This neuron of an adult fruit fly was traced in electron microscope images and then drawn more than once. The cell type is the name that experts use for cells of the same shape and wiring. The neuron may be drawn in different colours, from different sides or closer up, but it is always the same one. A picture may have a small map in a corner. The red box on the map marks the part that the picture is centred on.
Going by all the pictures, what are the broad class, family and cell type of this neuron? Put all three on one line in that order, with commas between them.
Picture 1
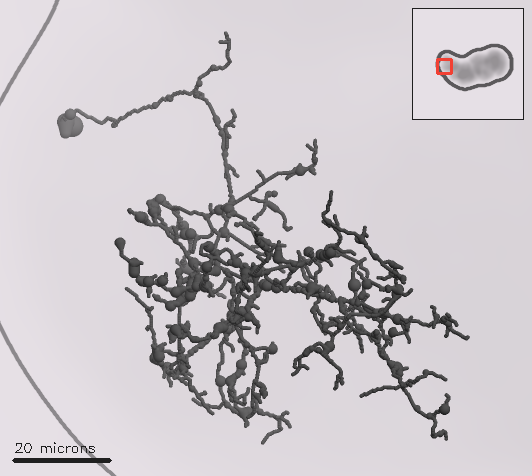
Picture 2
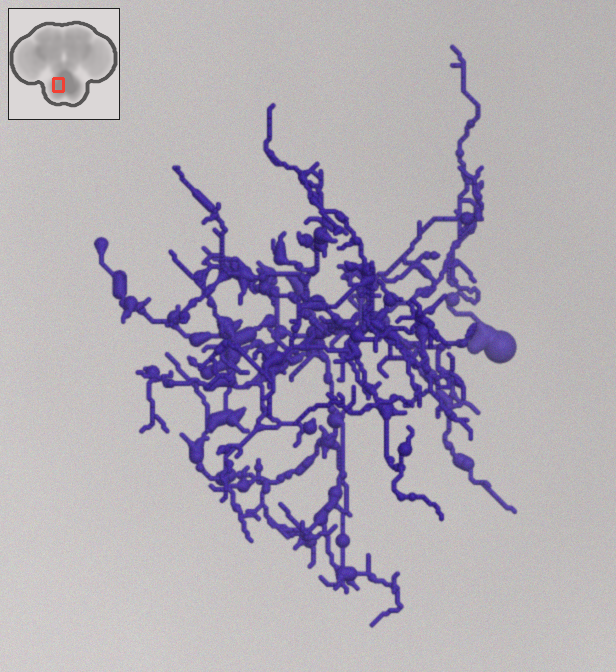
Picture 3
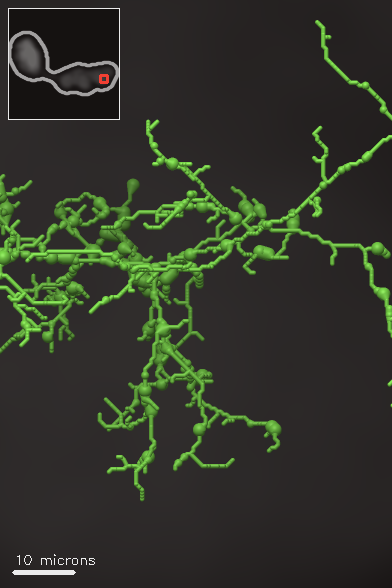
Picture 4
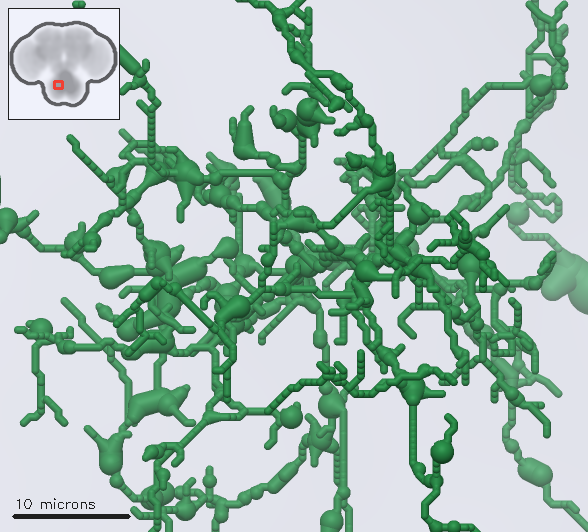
nerve-cord intrinsic neuron, hemilineage 20A.22A, IN20A.22A019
